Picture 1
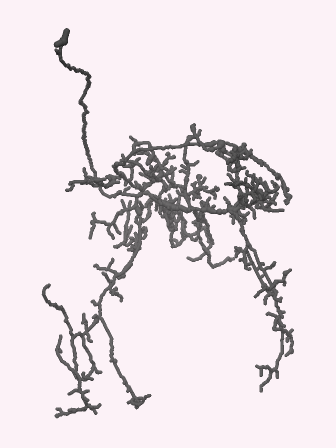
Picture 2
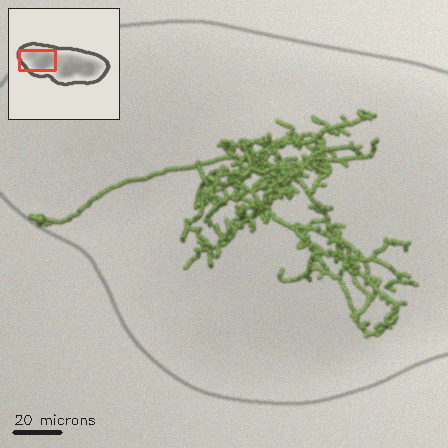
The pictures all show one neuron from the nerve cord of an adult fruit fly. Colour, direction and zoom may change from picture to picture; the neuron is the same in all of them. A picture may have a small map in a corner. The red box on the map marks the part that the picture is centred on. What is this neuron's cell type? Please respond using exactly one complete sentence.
The cell type name IN03A048 applies to this neuron.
